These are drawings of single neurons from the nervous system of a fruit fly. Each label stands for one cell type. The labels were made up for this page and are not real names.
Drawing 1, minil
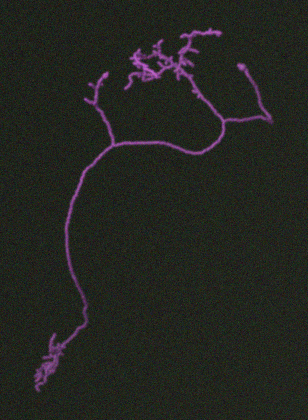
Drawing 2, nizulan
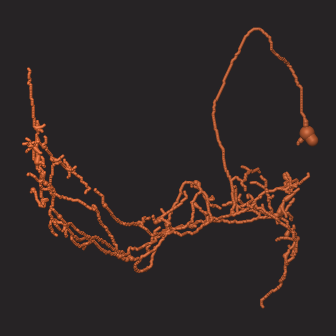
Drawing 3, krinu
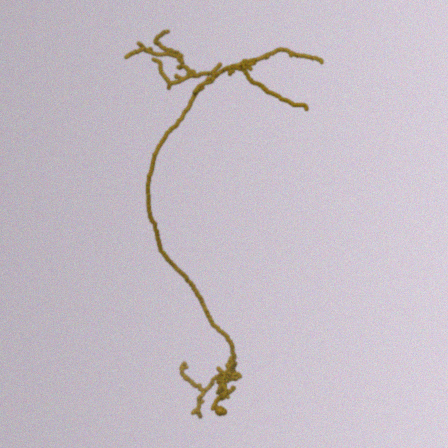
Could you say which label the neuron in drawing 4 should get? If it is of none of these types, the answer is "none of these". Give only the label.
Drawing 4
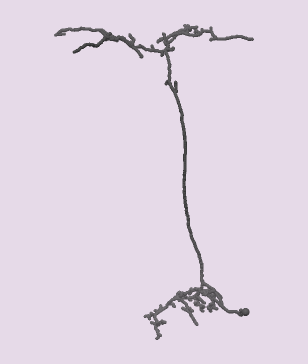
krinu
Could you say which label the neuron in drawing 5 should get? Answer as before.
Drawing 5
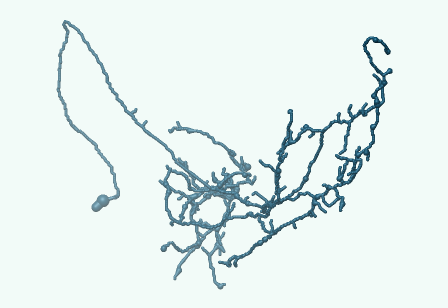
nizulan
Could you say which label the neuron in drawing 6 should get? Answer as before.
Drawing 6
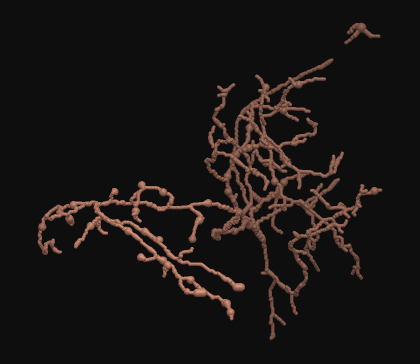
none of these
